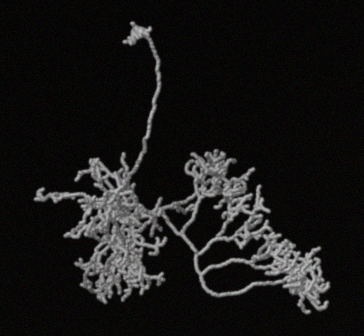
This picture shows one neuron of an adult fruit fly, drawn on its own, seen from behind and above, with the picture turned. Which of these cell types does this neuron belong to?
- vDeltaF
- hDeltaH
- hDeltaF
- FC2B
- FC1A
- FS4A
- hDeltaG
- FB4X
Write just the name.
FB4X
